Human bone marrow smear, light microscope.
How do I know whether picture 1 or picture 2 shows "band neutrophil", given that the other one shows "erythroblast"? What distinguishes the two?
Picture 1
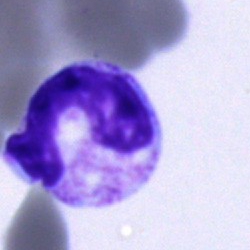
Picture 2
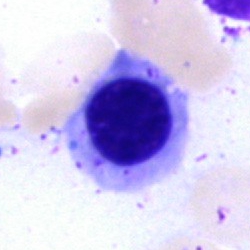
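That's a band neutrophil in picture 1 and an erythroblast in picture 2. The band neutrophil's nucleus is a thick curved band bending round a pale central area, and it fills the upper and left parts of a roughly round cell.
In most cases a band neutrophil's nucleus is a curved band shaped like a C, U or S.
In the erythroblast the cytoplasm is pale blue and forms a complete rim around the nucleus, with no clear vacuoles. Its outline is somewhat irregular, flattened where neighbouring cells press on it, and red cells touch it along its upper and left sides. The chromatin is dense and dark purple in both, coarsely clumped in the band neutrophil and with little clear space between clumps in the erythroblast.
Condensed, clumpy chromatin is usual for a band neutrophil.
Neither shows a nucleolus.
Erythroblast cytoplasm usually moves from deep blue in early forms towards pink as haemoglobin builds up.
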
